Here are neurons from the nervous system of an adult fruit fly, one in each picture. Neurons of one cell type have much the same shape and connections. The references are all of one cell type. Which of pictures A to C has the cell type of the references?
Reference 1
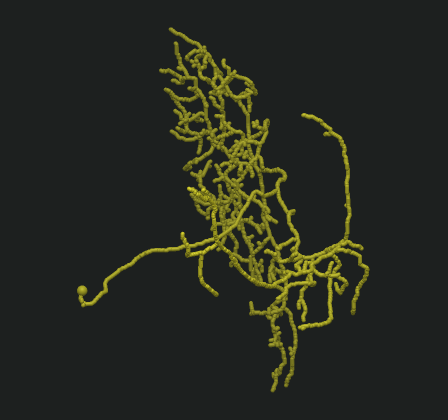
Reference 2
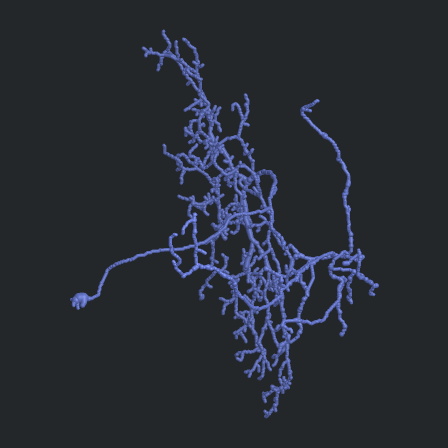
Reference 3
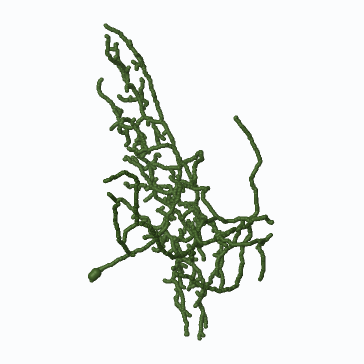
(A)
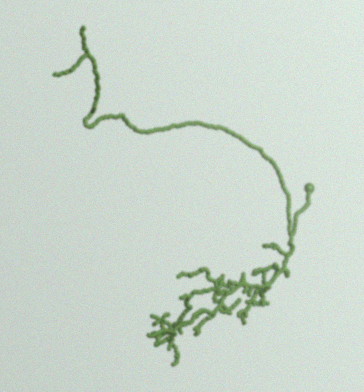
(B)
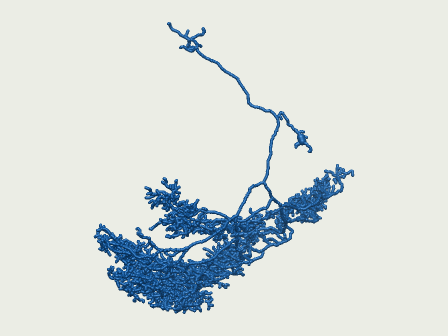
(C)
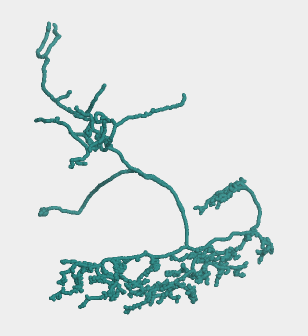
Picture C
